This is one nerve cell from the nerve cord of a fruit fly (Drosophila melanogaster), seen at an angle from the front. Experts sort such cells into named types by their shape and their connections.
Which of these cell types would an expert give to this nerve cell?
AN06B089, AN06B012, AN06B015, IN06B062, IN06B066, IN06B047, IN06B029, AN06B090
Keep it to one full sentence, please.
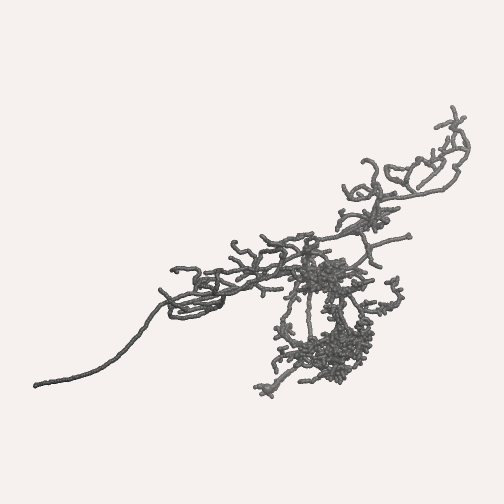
Classified by cell type, this nerve cell is AN06B089.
